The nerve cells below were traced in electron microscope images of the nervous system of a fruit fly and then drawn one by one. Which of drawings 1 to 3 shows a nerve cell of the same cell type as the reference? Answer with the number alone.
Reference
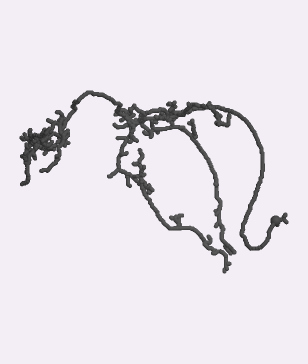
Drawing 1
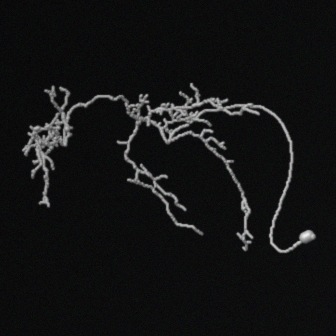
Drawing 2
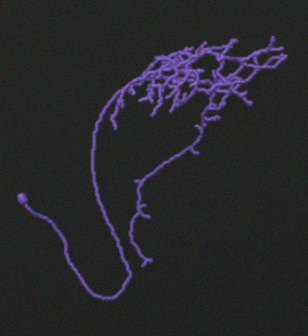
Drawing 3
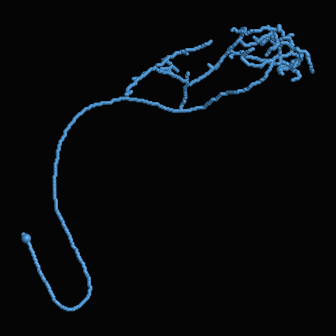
1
